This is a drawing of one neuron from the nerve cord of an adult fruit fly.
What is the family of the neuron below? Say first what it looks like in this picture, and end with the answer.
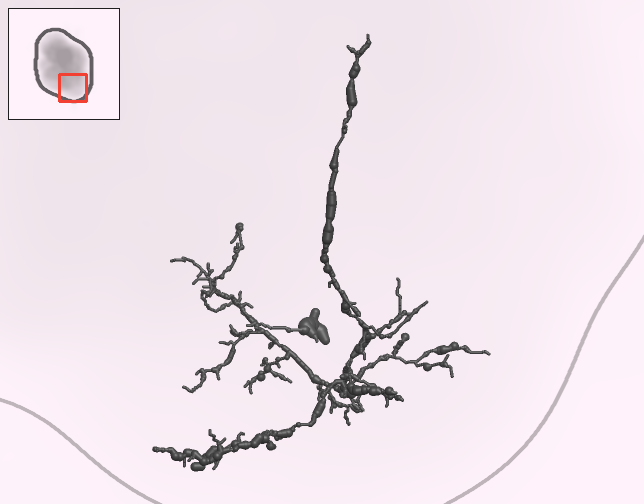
Dozens of branch ends can be seen. In this view it is taller than it is wide. It is a nerve-cord intrinsic neuron. Its family is hemilineage 13A.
